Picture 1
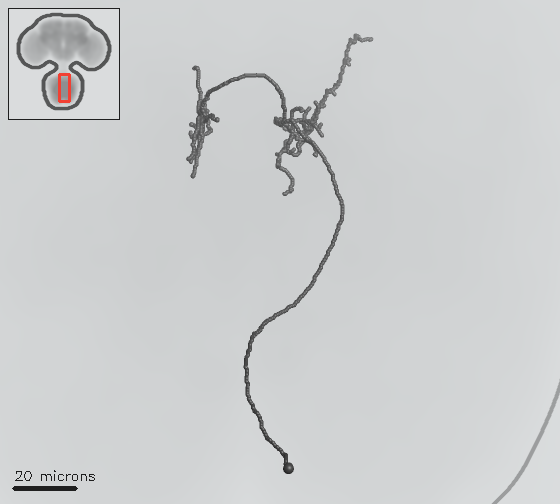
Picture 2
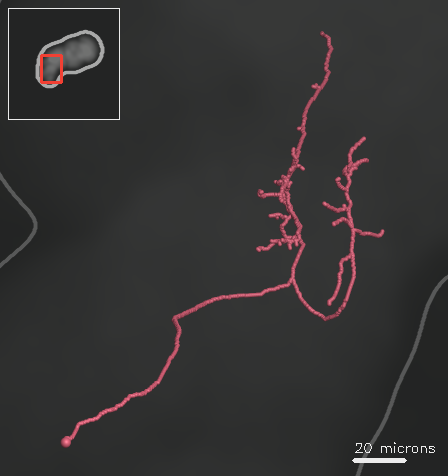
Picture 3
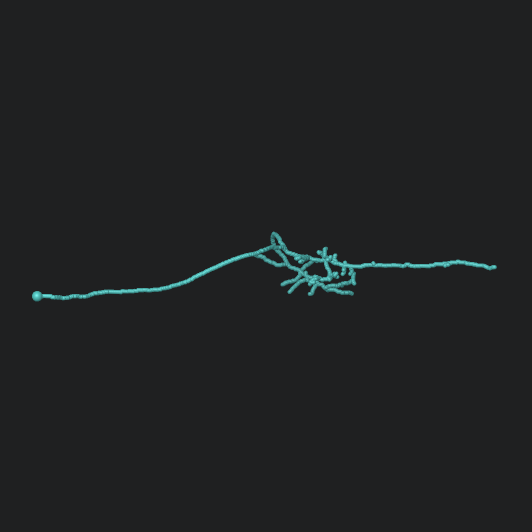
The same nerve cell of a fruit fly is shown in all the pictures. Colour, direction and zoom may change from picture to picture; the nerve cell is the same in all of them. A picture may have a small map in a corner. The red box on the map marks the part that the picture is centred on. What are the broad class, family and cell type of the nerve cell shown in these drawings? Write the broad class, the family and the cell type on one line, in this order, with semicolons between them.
nerve-cord intrinsic neuron; hemilineage 06A; IN06A138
